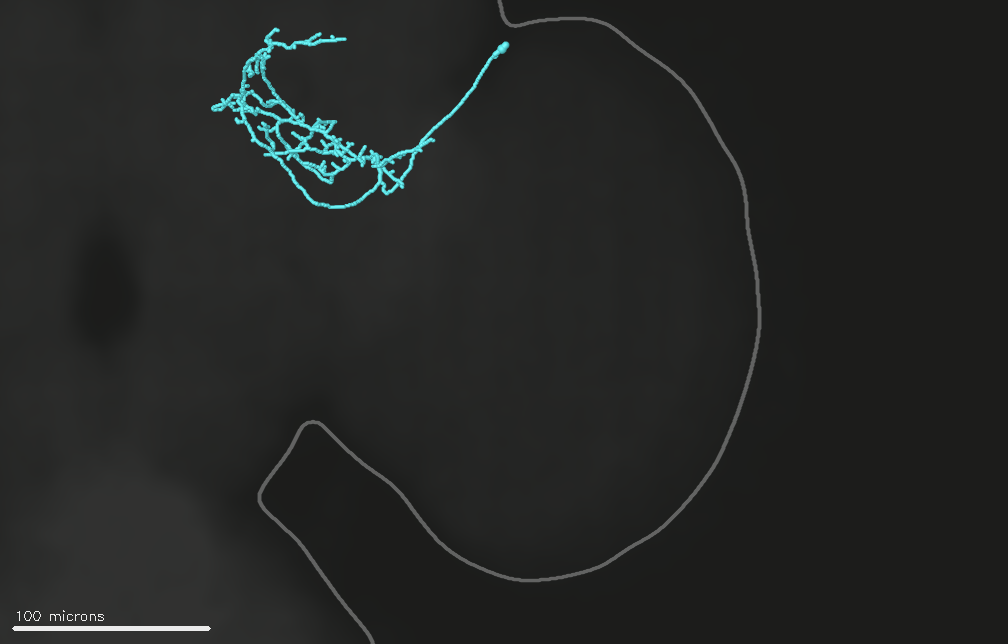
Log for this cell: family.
hemilineage VPNp1_medial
